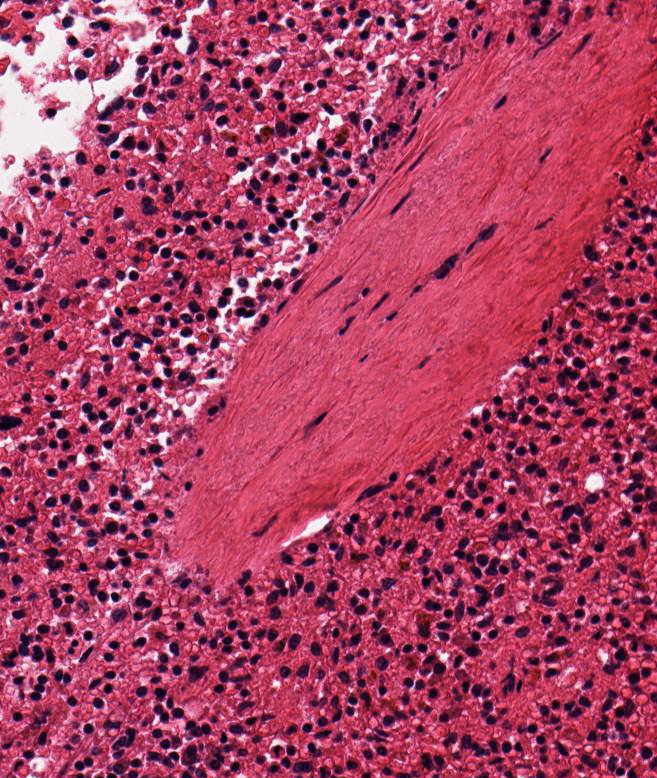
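Spleen, haematoxylin and eosin. A single broad band of pink fibrous tissue crosses the field diagonally from lower left to upper right, flanked on both sides by densely cellular tissue. Fibres in the band run parallel to its long axis, and its few nuclei are elongated, spindle-shaped and aligned with them. Numerous red blood cells are packed among the nucleated cells on either side.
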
